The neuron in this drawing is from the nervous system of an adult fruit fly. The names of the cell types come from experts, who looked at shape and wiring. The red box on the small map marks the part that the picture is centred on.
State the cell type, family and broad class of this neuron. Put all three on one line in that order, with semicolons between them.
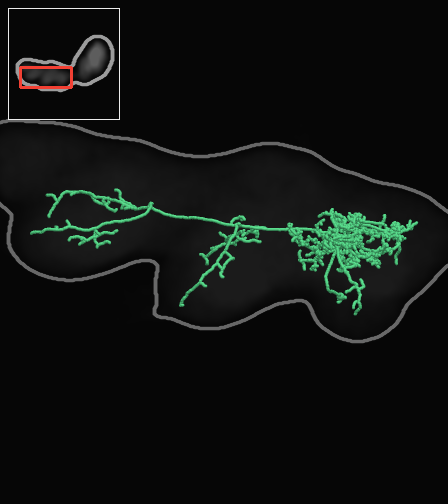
IN06B008; hemilineage 06B; nerve-cord intrinsic neuron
